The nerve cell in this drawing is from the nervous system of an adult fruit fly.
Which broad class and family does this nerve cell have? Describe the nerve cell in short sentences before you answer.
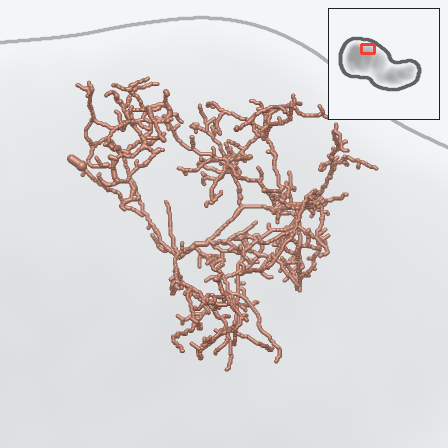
In this view it is about as wide as it is tall. Its broad class is central-brain intrinsic neuron. The family is hemilineage SLPad1_anterior.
